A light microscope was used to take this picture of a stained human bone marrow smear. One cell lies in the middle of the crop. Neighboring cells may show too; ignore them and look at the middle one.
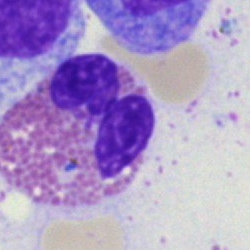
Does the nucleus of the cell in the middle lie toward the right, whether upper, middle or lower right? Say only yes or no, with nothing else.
Yes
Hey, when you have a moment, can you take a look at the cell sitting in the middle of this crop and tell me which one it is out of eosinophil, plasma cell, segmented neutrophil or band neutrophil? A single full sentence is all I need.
The cell at the middle of the crop is recognized as an eosinophil.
